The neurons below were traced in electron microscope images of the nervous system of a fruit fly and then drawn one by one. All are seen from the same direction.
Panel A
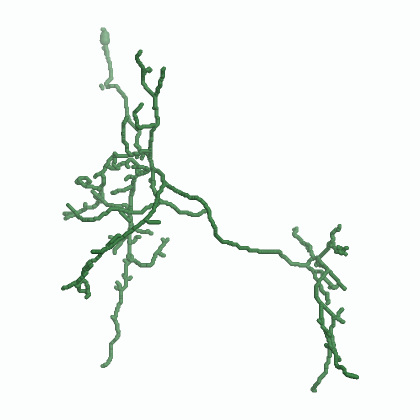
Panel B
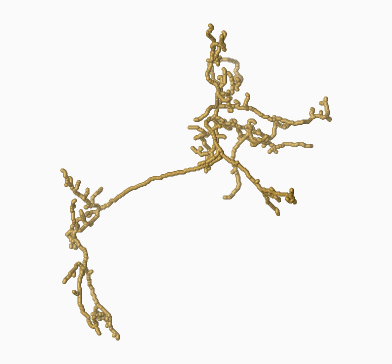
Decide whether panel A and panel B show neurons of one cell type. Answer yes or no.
no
